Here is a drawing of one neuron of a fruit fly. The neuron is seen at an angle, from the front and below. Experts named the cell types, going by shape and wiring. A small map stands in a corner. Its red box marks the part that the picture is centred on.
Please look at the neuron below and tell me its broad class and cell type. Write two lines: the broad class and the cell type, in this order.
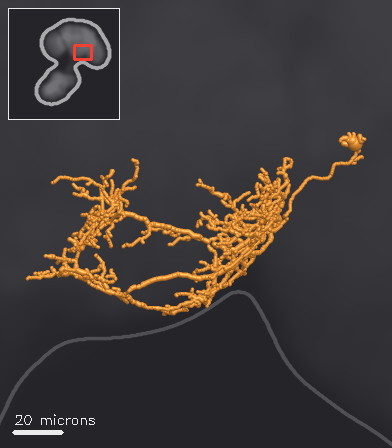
central-brain intrinsic neuron
GNG178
